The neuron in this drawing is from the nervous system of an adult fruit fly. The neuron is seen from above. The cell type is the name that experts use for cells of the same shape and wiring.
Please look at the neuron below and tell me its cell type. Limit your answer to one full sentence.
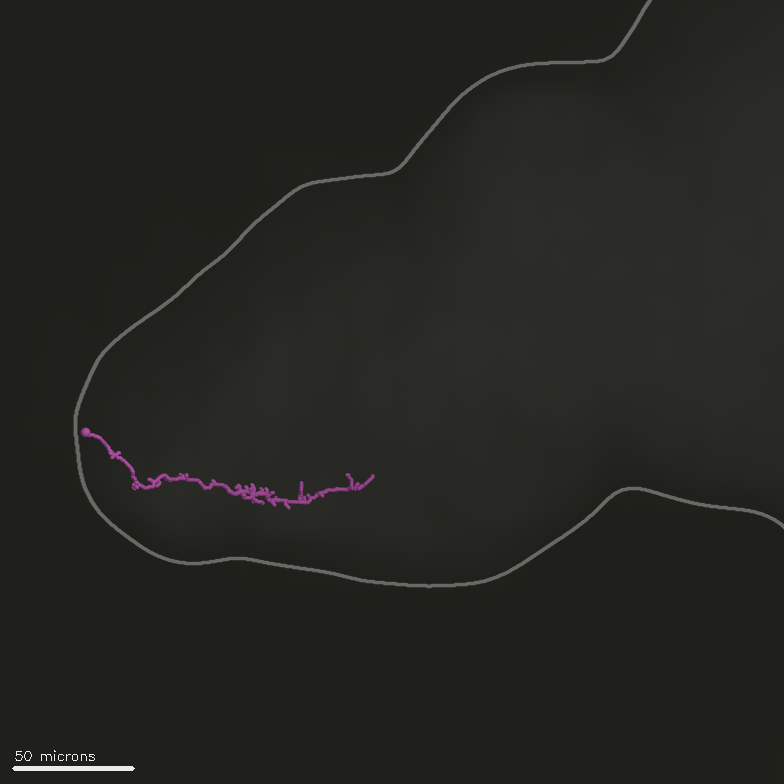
This neuron is assigned to the cell type Dm3c.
